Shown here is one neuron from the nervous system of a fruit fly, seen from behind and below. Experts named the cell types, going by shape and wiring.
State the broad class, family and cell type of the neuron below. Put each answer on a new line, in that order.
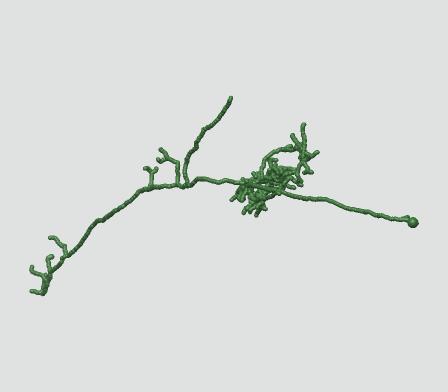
nerve-cord intrinsic neuron
hemilineage 08B
IN08B093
